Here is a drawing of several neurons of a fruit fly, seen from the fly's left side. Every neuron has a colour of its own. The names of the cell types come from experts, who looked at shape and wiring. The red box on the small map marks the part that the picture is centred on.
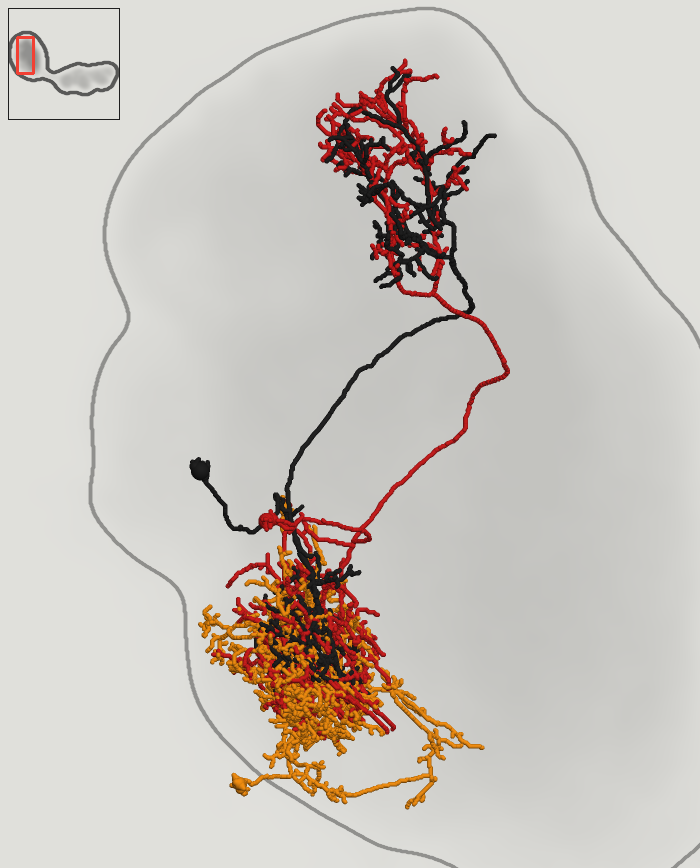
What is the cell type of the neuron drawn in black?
SLP235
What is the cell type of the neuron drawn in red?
SLP243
